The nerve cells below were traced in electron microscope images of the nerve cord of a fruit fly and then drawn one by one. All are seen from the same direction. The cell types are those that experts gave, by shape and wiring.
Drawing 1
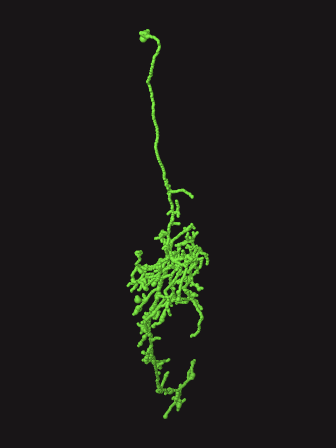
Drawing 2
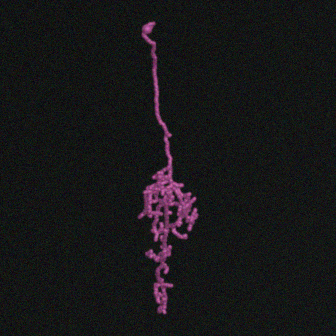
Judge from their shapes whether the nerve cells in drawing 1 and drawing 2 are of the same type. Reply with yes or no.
no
